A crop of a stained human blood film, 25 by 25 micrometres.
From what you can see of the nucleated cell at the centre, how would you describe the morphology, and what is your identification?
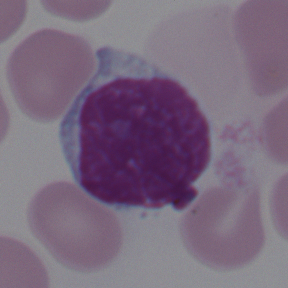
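Look first at the nucleus: it is round in outline and about 12 micrometres across. Its chromatin is deep purple and dense, broken by a few paler patches. Now follow its lower right edge, where a small, darker knob juts out. Around the nucleus, the cytoplasm is a pale greyish blue, and you will find no distinct granules in it. This cell is a typical lymphocyte.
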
